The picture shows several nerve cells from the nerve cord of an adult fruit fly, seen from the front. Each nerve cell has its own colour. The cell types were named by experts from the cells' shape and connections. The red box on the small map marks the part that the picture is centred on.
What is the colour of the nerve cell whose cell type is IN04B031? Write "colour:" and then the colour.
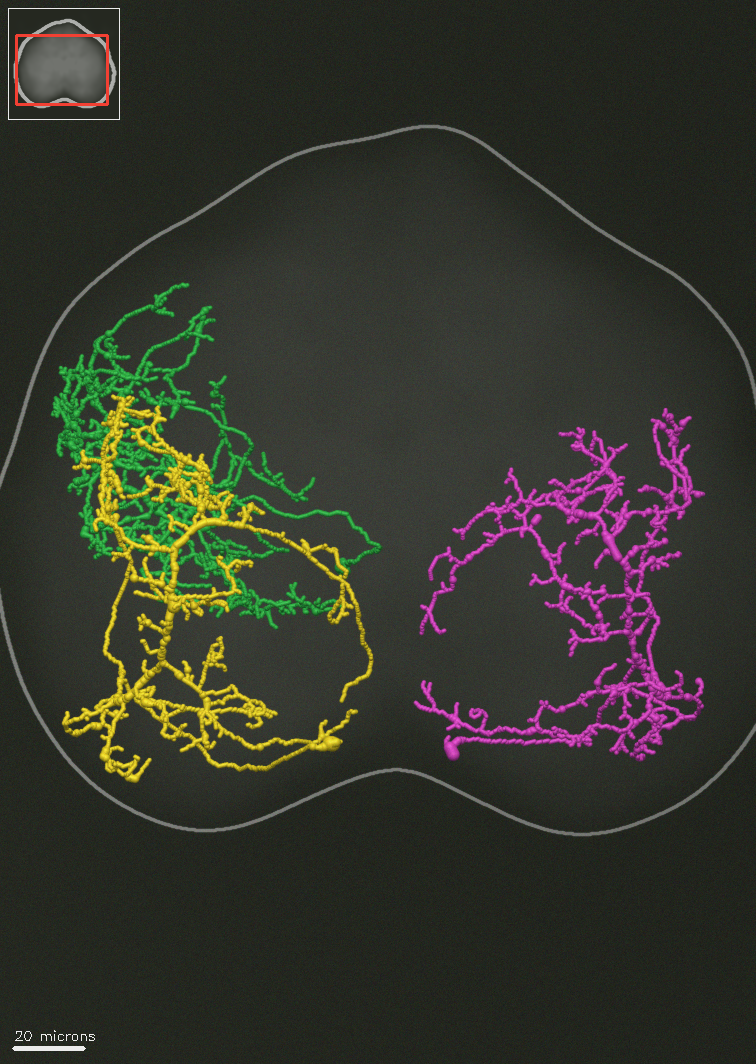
colour: yellow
